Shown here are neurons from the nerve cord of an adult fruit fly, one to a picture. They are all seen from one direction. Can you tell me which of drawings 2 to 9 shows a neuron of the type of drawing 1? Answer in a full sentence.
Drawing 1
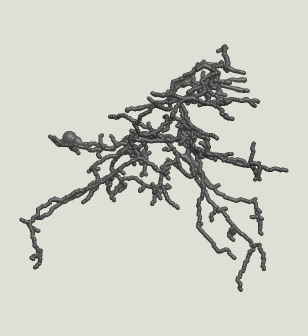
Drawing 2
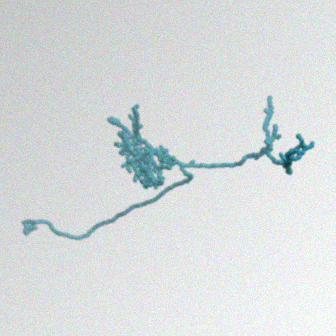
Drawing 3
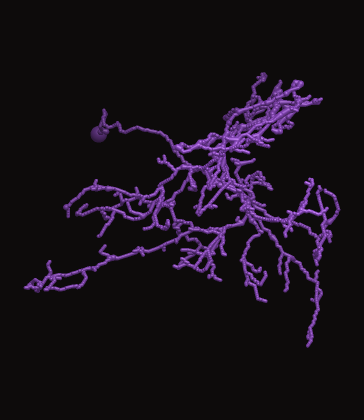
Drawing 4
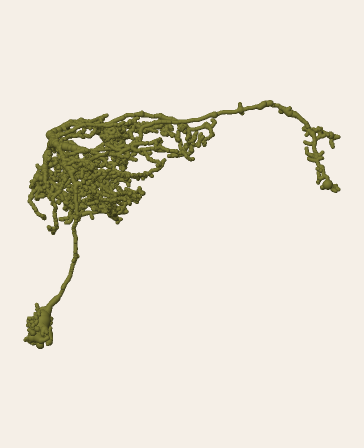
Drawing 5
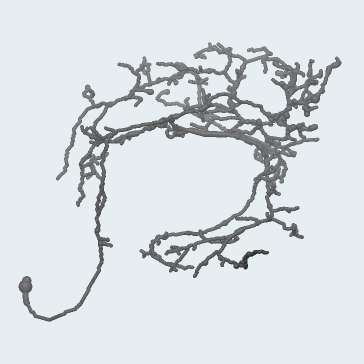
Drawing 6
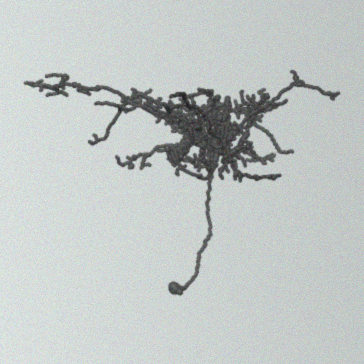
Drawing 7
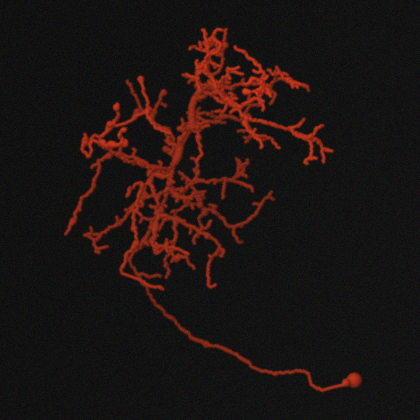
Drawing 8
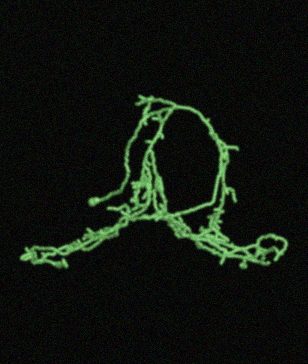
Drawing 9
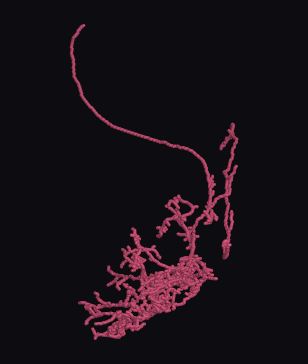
The neuron in drawing 3 is of the same cell type.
